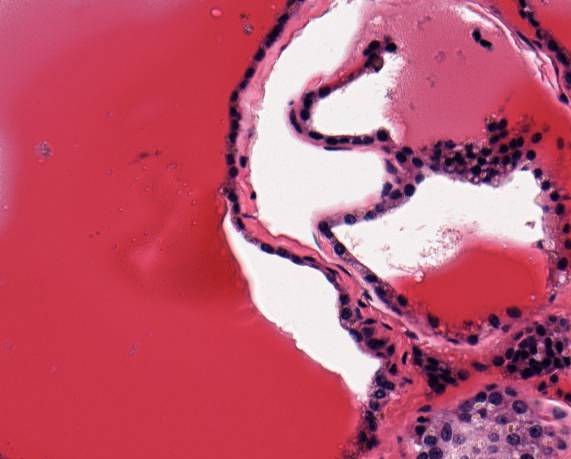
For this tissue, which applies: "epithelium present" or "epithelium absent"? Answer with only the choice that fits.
Epithelium present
